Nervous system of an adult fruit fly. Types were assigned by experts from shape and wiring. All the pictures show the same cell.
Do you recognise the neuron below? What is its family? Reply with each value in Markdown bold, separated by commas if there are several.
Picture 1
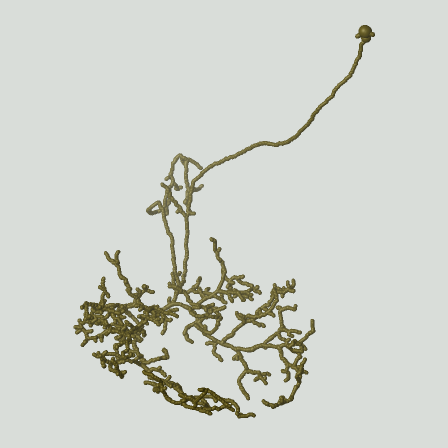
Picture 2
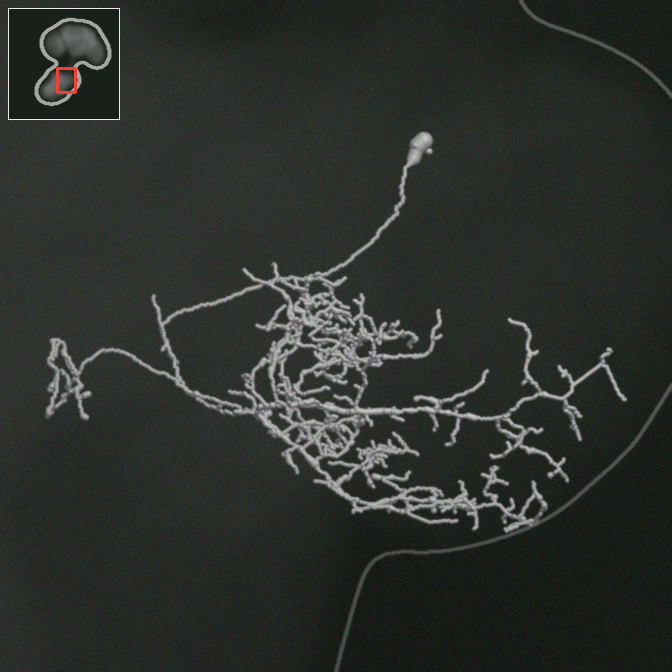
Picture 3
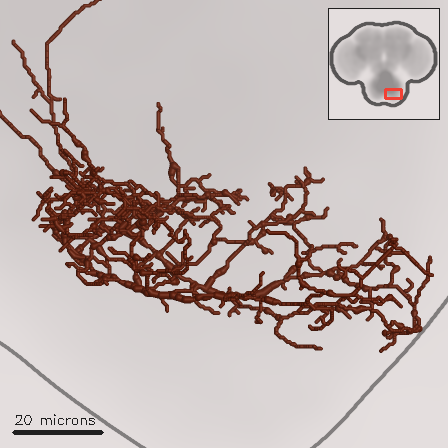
**hemilineage 23B**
